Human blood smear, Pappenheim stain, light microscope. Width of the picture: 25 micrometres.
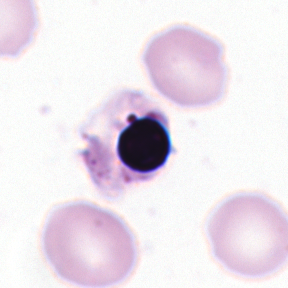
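normoblast (centre of a stained peripheral blood smear). Its nucleus is evenly stained very dark, almost black, with no visible chromatin pattern, and lies off-centre to the right. A small dark round body touches its upper-left edge. The outline is irregular and ragged, chiefly on the left.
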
